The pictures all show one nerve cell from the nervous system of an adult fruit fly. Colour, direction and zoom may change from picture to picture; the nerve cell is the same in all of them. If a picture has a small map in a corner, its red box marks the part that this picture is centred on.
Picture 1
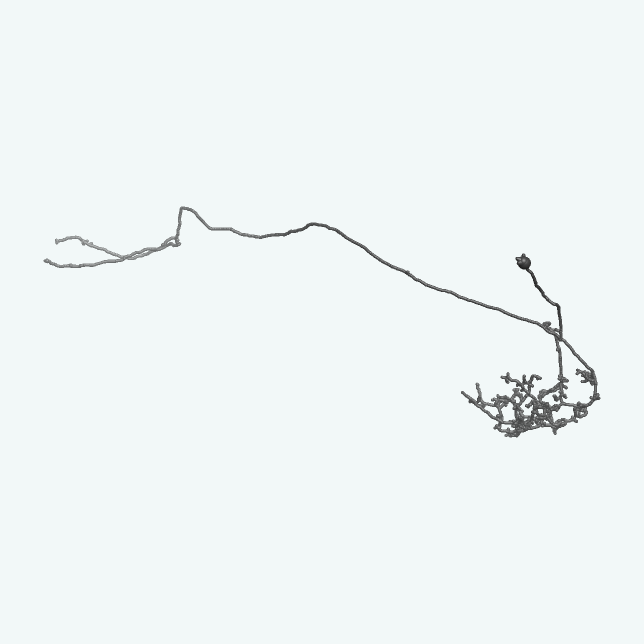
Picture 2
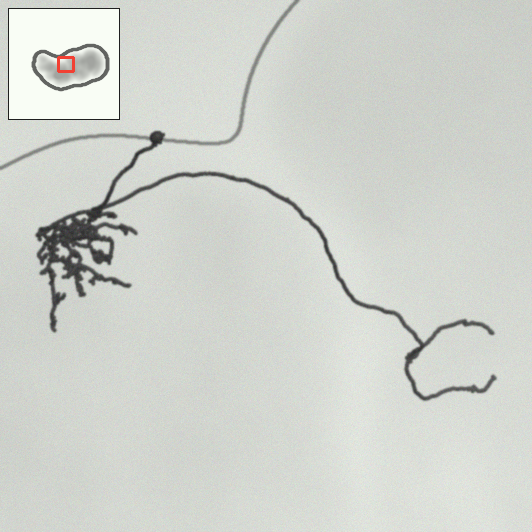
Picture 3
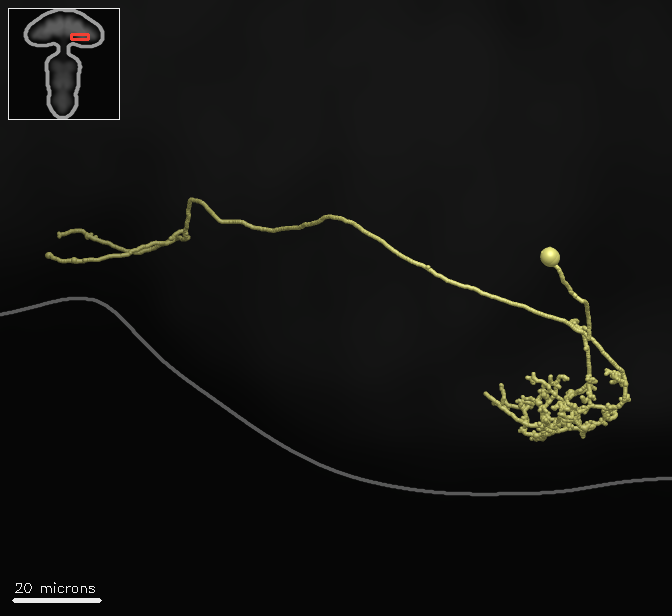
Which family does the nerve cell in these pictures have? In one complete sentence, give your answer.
The nerve cell is counted in family LPT.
